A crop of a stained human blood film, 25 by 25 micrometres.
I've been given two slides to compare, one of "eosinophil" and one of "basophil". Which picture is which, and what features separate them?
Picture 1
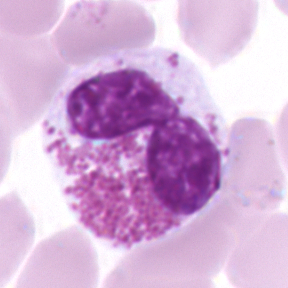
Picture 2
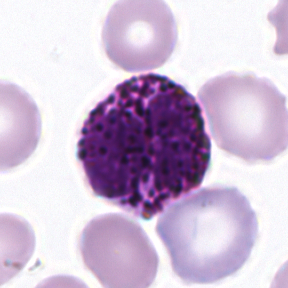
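Picture 1: eosinophil. Picture 2: basophil. Granule colour: many coarse, round, reddish-pink granules in picture 1; coarse dark purple-black granules in picture 2. Granule spread: picture 1 has its granules most crowded in the lower left of the cell; picture 2 has them scattered over the whole cell, over the nucleus as well as the cytoplasm.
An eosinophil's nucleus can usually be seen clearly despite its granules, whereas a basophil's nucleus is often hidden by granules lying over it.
Nucleus: two lobes in each; in picture 1 they lie in the upper and right parts of the cell, in picture 2 a vertical cleft separates them. Cytoplasm, picture 2: only a narrow rim shows around the nucleus.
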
